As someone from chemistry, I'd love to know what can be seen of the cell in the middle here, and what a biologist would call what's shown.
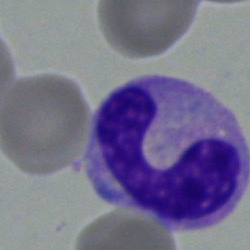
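The cell has a roughly round, smooth outline. Its nucleus forms a curved band shaped like a horseshoe, with no nucleoli visible. The cytoplasm lacks large, coarse, darkly staining granules. This is a band neutrophil.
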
